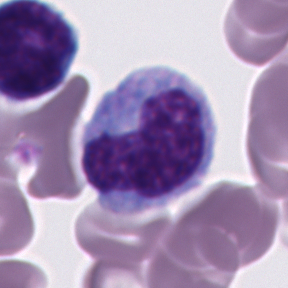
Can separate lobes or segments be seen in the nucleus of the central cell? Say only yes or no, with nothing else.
No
